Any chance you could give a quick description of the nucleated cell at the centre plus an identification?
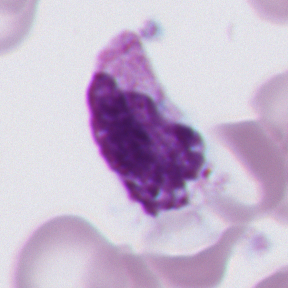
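The outline strikes me as irregular and ragged, not smooth. The nucleus, too, has an irregular, knobbly outline. I'd call the cytoplasm pale pinkish-lilac. Toward the lower right the edge frays, with small fragments scattered beside it. So: a segmented neutrophil.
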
